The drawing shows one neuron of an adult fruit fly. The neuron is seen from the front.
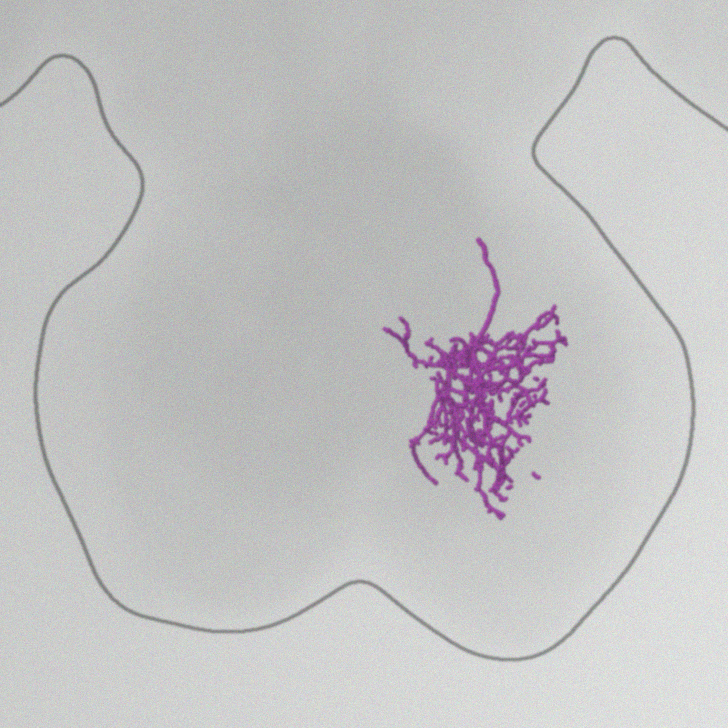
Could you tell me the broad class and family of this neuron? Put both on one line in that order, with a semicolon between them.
nerve-cord intrinsic neuron; hemilineage 06A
